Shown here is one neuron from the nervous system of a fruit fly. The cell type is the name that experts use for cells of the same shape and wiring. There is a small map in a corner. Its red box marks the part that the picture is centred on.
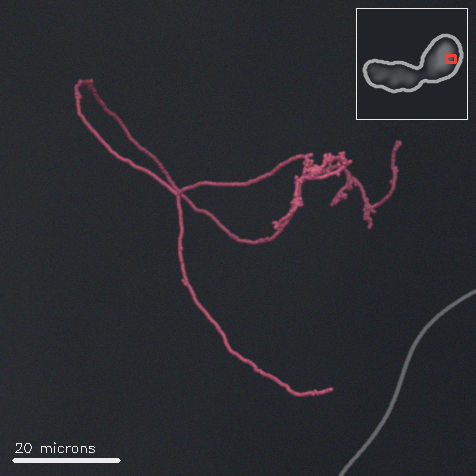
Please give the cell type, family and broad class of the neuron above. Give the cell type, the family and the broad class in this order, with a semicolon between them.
ORN_VM5d; class olfactory; sensory neuron entering the brain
